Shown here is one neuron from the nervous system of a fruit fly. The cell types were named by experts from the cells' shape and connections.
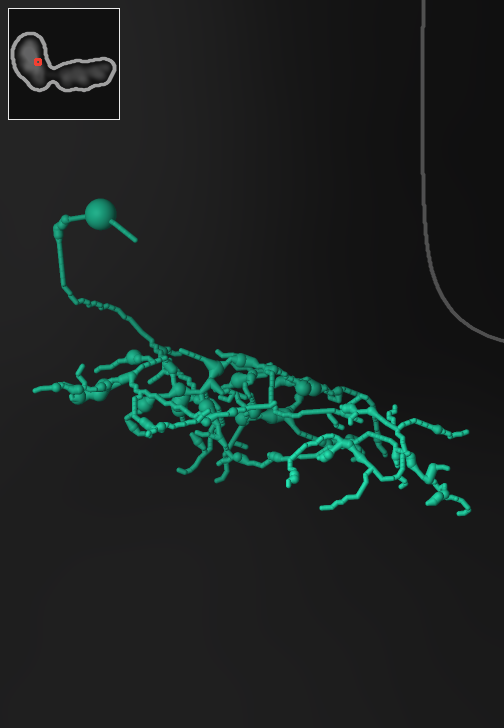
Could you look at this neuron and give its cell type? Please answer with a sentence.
The cell type is Mi10.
